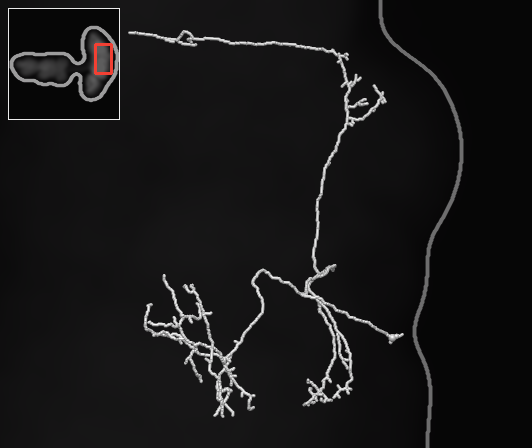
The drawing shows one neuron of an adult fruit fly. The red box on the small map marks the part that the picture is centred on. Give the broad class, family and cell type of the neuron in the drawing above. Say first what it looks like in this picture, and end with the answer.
It lies in the brain. The cell body can be seen at the lower right of the picture. Its broad class is central-brain intrinsic neuron. The name of its family is class DAN. It is of cell type PAM09.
